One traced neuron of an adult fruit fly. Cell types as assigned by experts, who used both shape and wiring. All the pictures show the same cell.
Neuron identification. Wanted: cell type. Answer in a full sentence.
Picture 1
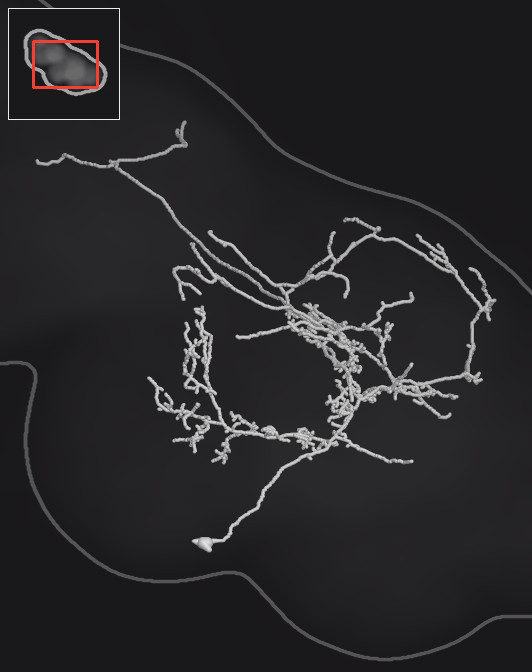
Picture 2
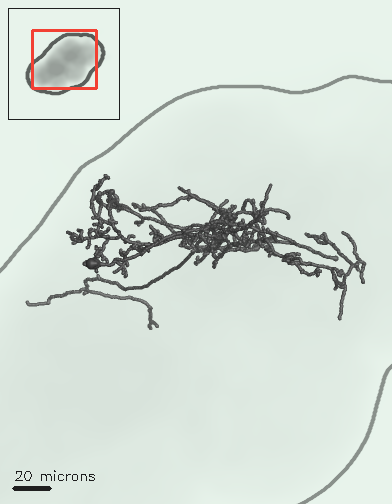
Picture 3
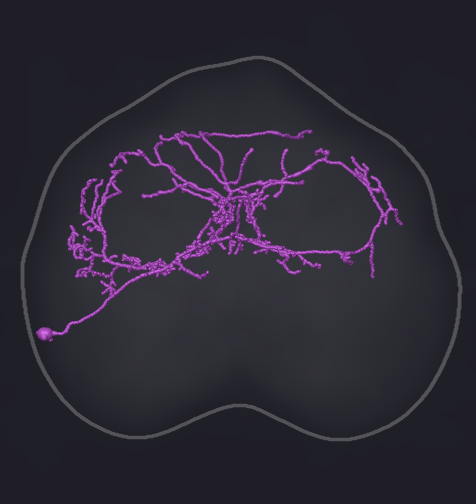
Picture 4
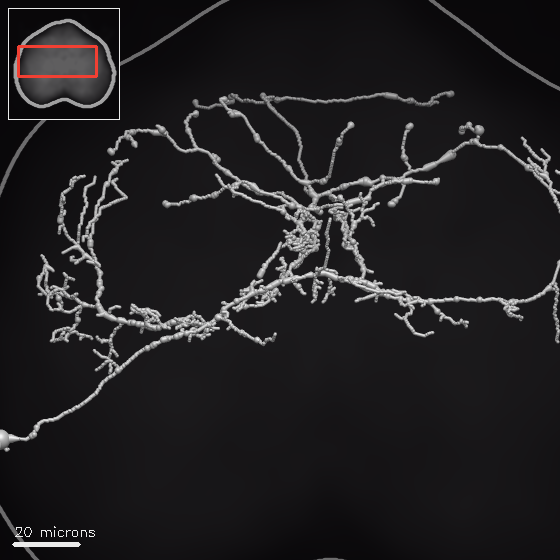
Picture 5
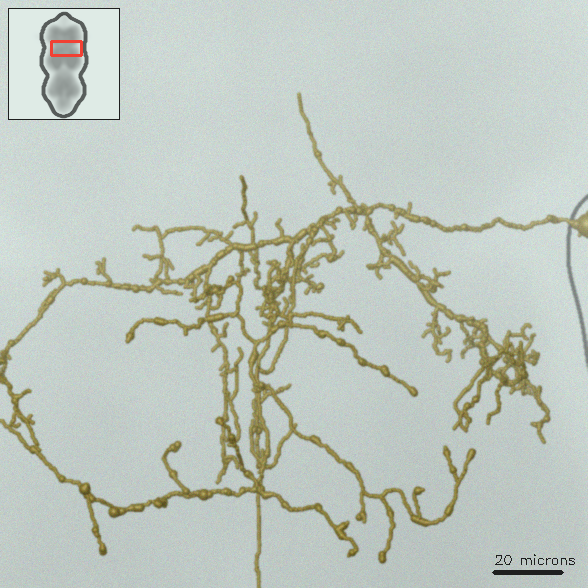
The cell type is vPR6.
